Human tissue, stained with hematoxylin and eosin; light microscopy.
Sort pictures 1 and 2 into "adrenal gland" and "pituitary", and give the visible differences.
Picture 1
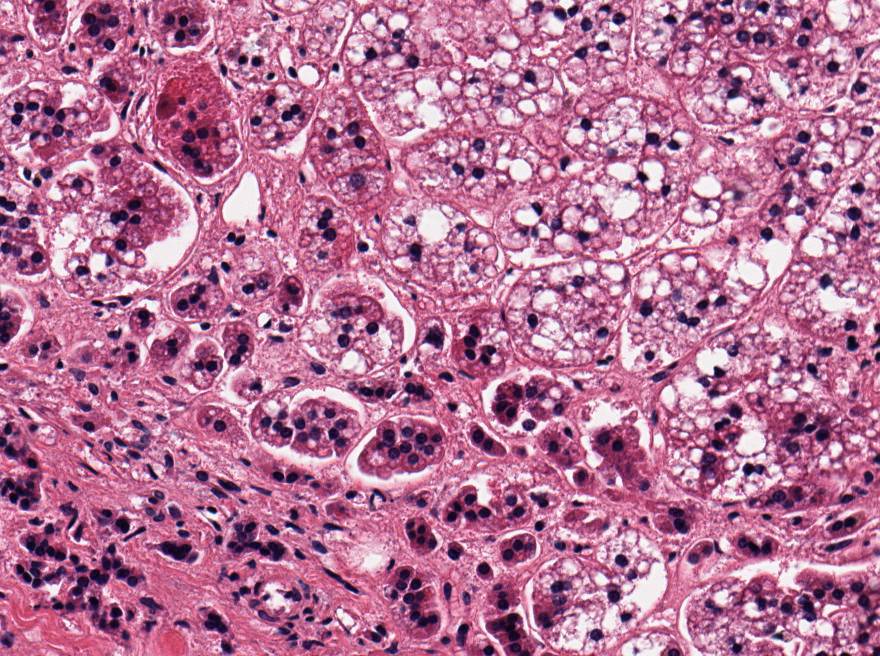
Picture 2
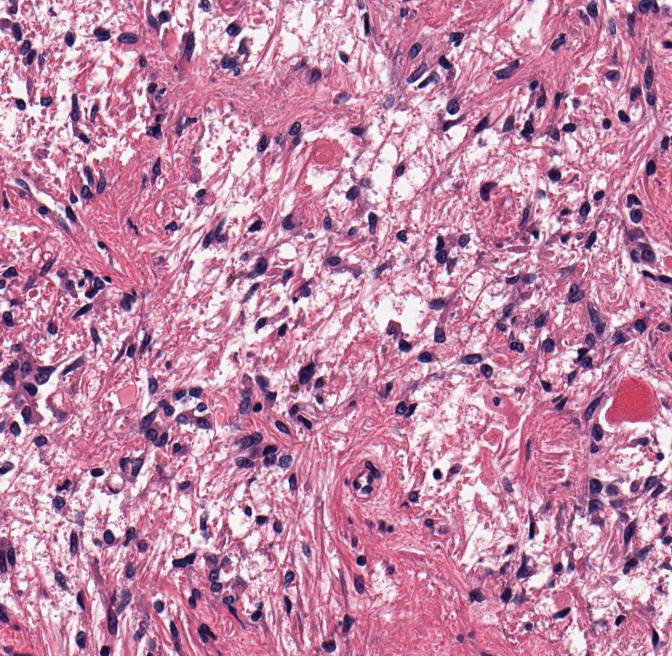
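The adrenal gland is in picture 1 and the pituitary in picture 2. In picture 1 the cells form rounded nests, each enclosed by thin pink fibrous septa, and their nuclei are small, round and darkly stained. Most cells in the upper and right parts have cytoplasm full of small clear vacuoles, while a nest near the top left is made of cells with dense red cytoplasm lacking vacuoles. In picture 2, compact pink fibrillary areas, made of fine wavy threads bundled in many directions, alternate with loose, pale, finely vacuolated areas across the field. Its nuclei, mostly small, dark and elongated to oval, lie scattered singly rather than in clusters.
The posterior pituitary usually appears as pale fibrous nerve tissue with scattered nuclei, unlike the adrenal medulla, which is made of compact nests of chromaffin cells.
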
